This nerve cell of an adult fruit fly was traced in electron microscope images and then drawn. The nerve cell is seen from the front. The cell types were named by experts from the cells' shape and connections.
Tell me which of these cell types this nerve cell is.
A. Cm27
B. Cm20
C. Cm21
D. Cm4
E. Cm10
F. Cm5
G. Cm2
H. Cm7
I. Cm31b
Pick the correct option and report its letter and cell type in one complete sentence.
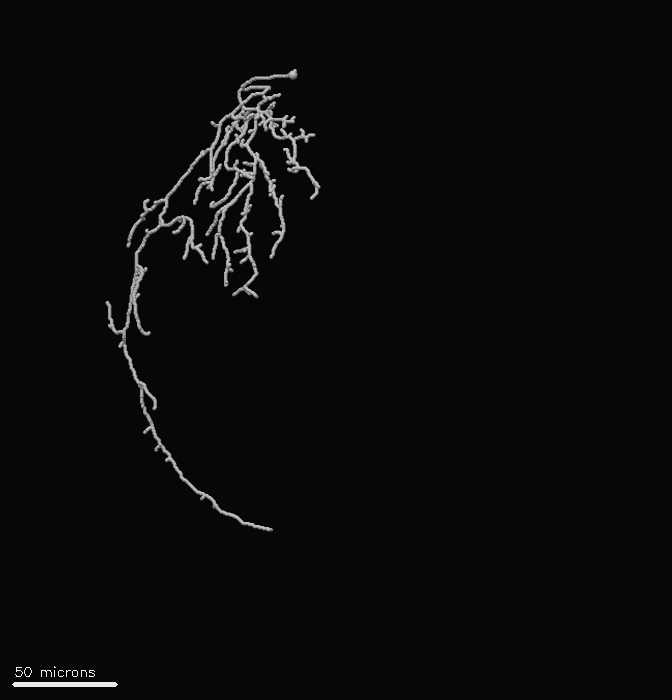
The kind of cell the nerve cell is, Cm27, is given in option A.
